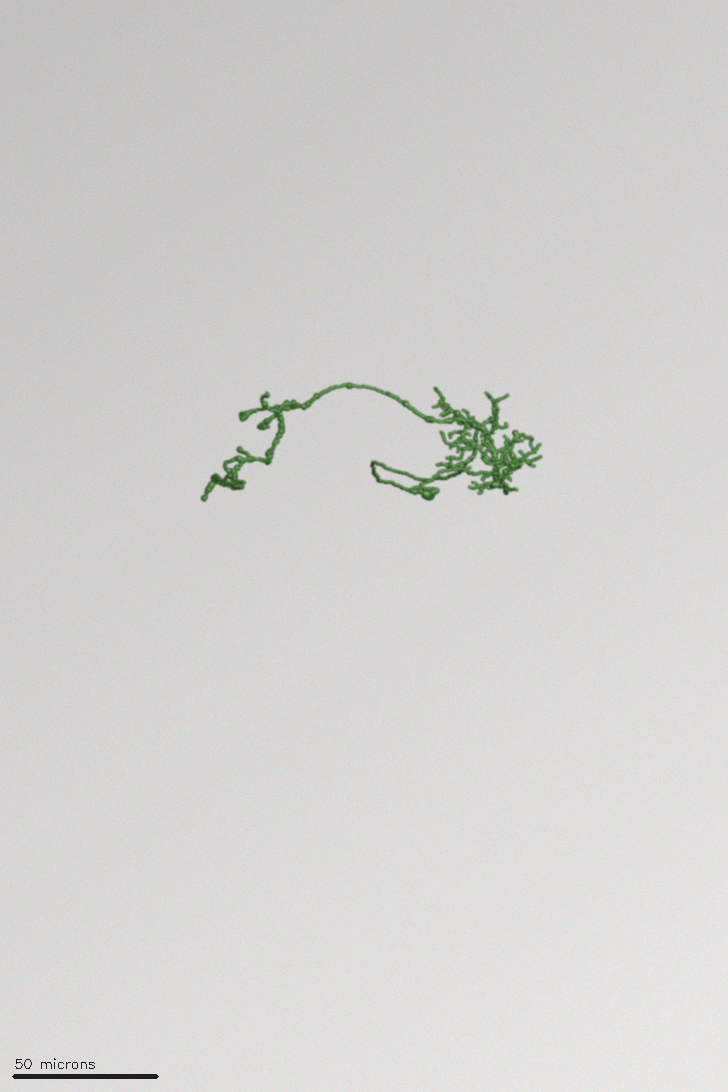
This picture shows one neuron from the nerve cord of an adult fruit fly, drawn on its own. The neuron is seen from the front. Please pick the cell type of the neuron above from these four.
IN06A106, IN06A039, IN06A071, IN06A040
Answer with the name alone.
IN06A071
